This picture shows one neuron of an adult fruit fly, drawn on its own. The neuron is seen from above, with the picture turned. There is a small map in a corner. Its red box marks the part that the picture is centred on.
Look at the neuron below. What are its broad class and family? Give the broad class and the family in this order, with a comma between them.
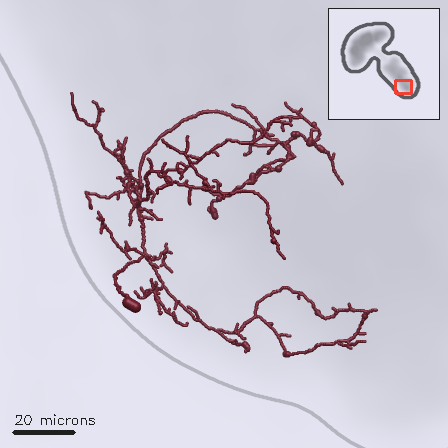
nerve-cord intrinsic neuron, hemilineage 09A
